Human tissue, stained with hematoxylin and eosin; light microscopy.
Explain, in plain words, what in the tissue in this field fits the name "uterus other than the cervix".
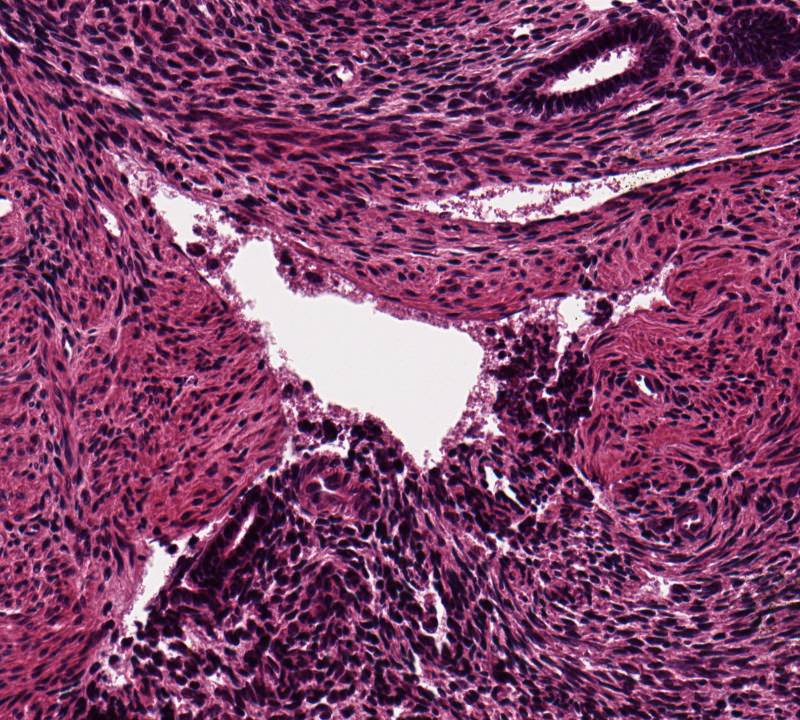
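This is uterus other than the cervix.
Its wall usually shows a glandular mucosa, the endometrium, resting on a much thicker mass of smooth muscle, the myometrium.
Here densely packed spindle cells form interlacing fascicles running in different directions, with a band of them running roughly horizontally across the upper part. Near the top right lies a single elongated gland with a narrow slit-like lumen, lined by columnar cells with dark, crowded nuclei. That gland fits the glandular endometrium.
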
